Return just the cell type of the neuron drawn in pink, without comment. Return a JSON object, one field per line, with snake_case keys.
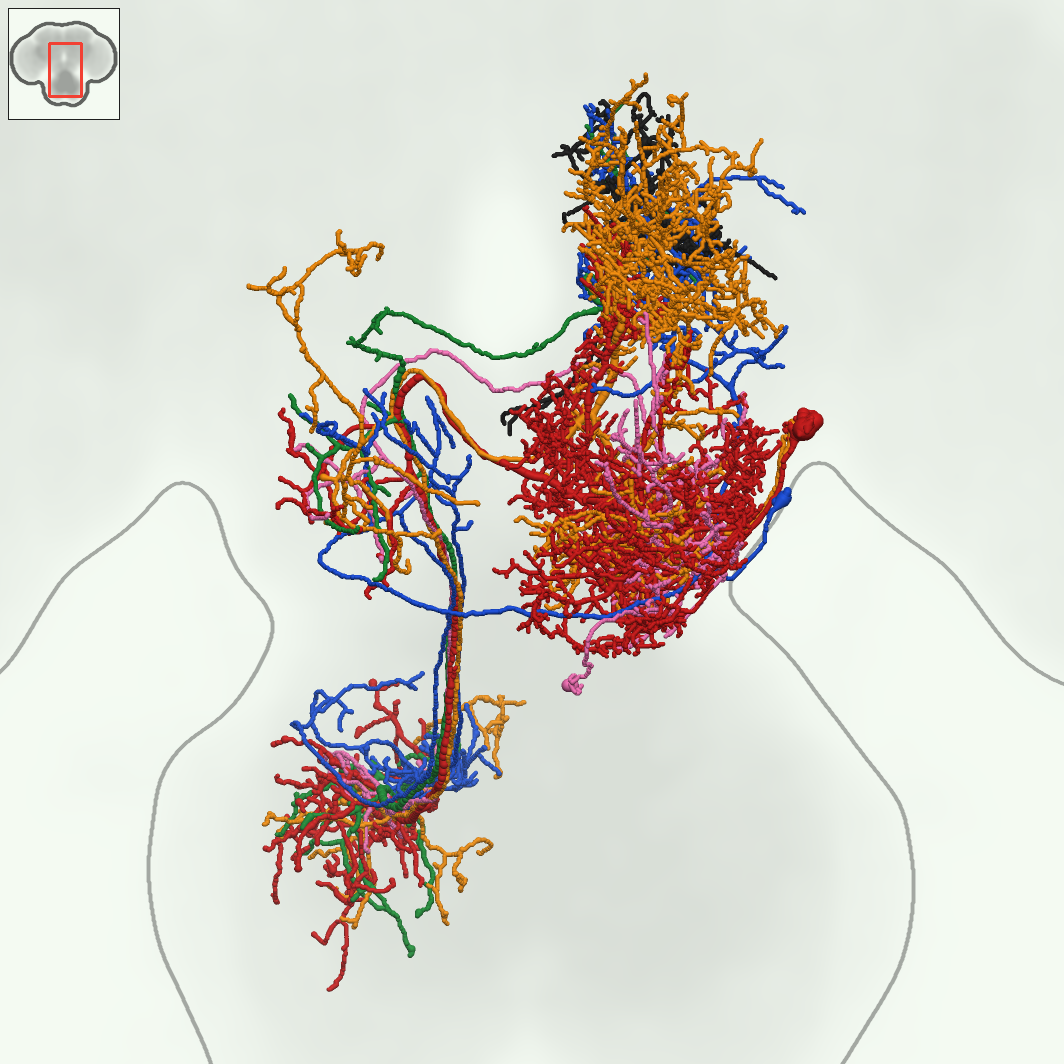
{
 "cell_type": "DNge034"
}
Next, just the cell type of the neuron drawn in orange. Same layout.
{
 "cell_type": "DNge041"
}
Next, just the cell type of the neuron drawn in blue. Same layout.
{
 "cell_type": "DNg94"
}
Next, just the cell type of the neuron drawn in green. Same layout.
{
 "cell_type": "DNb06"
}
